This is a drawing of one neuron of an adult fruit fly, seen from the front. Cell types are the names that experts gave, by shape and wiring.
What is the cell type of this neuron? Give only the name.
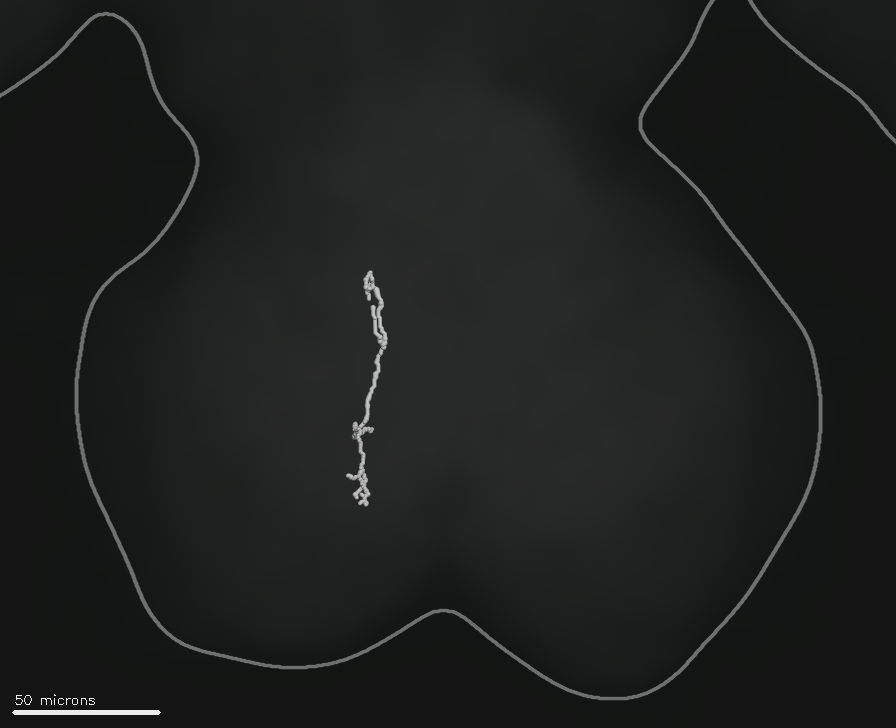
SNpp50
